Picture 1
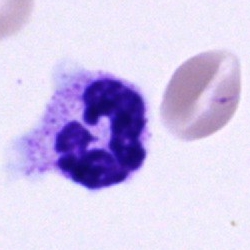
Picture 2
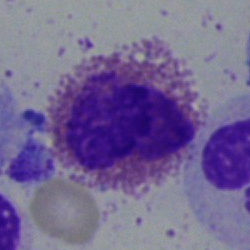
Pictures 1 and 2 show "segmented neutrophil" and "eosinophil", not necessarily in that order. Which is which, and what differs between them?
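The segmented neutrophil is in picture 1, and the eosinophil is in picture 2. Border: the segmented neutrophil has an irregular outline, with cytoplasm extending out on its left side, whereas the eosinophil's border is ragged and fuzzy, formed by granules rather than a smooth line. Granules: in the eosinophil they surround the nucleus on all sides, and loose granules lie scattered in the background around the cell.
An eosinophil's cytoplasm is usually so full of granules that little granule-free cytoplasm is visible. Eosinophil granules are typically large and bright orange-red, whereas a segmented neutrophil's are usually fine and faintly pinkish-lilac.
Nucleus: the eosinophil's is large and irregular in shape, with folds or indentations, and stains a dense dark purple; in the segmented neutrophil the chromatin is dark purple and coarsely clumped, and no nucleoli can be seen. Cytoplasm: no vacuoles are visible in the segmented neutrophil. Neighbours: a single red cell lies to the right of the segmented neutrophil without touching it, while a pale grey, non-nucleated red cell lies just below and to the left of the eosinophil.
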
